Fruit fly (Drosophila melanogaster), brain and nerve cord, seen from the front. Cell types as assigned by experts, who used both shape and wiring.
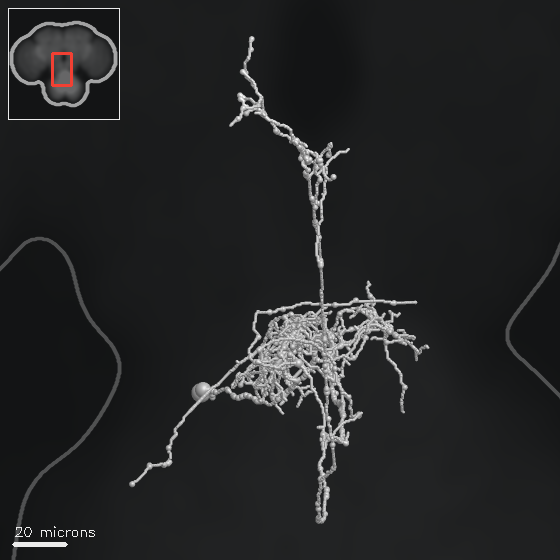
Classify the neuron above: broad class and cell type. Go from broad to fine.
ascending neuron; ANXXX169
